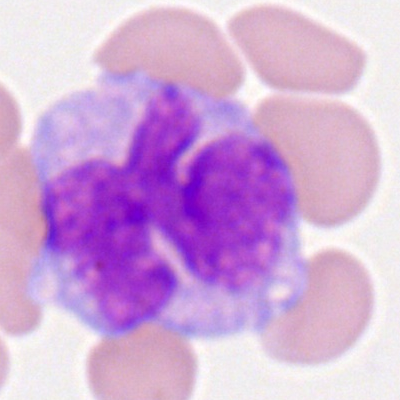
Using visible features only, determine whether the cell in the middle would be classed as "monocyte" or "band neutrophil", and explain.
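Monocyte. Chromatin purple, mottled with paler pinkish patches.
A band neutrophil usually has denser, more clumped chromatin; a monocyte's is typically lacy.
Also seen: irregular cell outline, and a narrow pale cleft running down between two nuclear lobes. Fair amount of pale bluish-grey cytoplasm around the nucleus.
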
